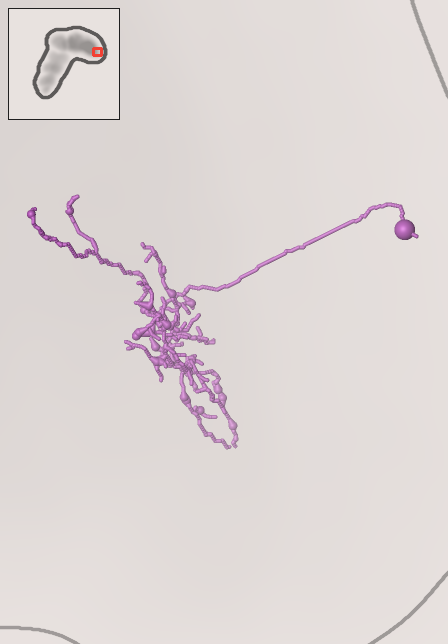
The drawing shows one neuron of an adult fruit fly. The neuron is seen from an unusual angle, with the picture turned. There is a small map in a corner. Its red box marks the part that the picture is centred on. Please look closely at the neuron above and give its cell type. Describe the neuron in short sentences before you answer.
The picture shows dozens of branch ends. As drawn here it is wider than it is tall. This is an optic-lobe intrinsic neuron. It is of cell type Cm6.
